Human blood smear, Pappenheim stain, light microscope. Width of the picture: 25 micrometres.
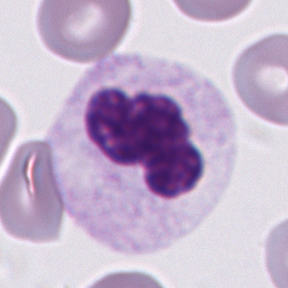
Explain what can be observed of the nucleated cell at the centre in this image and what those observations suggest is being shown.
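Outline round and smooth. Nucleus about 11 by 7 micrometres; chromatin dark purple, coarsely clumped. Cytoplasm abundant, pale pinkish-lilac, with fine, faint pinkish-lilac granules evenly scattered. Segmented neutrophil.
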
